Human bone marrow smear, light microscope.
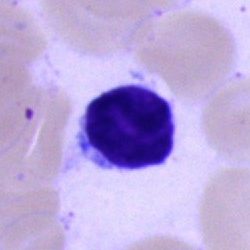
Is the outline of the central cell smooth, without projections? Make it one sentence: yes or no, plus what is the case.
No, projections, blebs or tags, or a frayed edge, break the outline of this cell.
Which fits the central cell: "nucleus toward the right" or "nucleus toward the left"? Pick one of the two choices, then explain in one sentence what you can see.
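Nucleus toward the right. The cytoplasm is visible mainly at the lower left of the nucleus.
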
